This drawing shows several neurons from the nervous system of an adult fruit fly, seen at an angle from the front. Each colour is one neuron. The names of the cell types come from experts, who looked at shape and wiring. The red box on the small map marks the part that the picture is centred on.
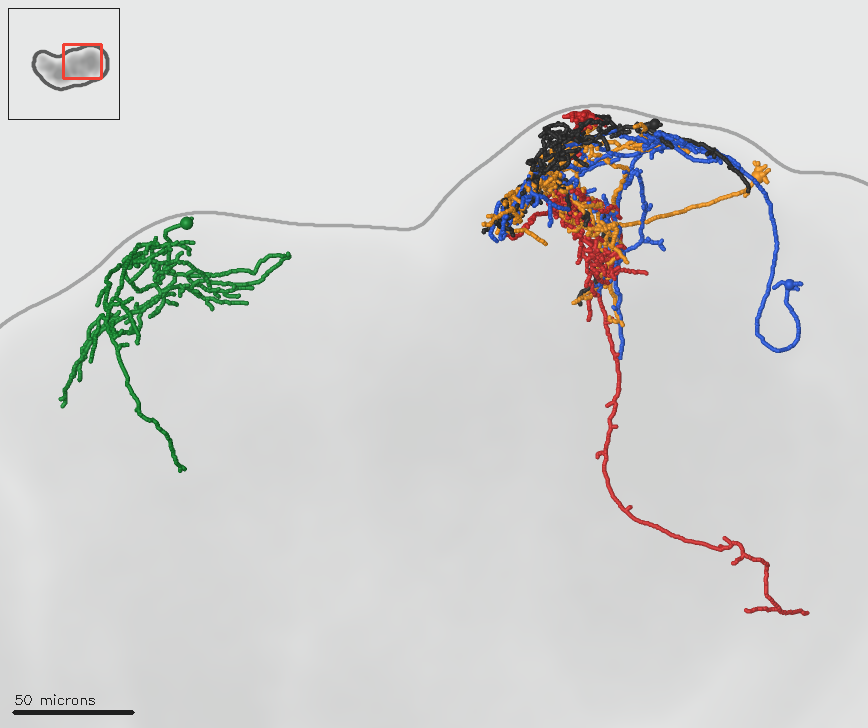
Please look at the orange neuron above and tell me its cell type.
SLP364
